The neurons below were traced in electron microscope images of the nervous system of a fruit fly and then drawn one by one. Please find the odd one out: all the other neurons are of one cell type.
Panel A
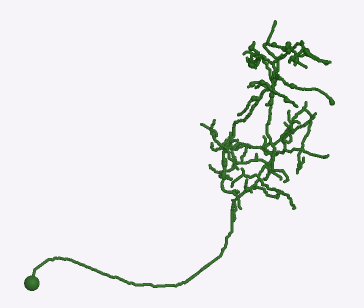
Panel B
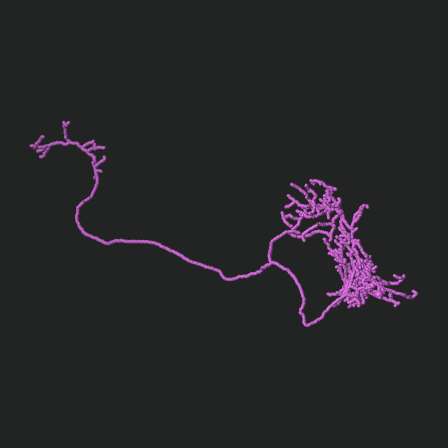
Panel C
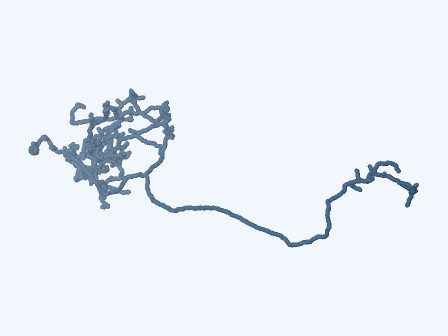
A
